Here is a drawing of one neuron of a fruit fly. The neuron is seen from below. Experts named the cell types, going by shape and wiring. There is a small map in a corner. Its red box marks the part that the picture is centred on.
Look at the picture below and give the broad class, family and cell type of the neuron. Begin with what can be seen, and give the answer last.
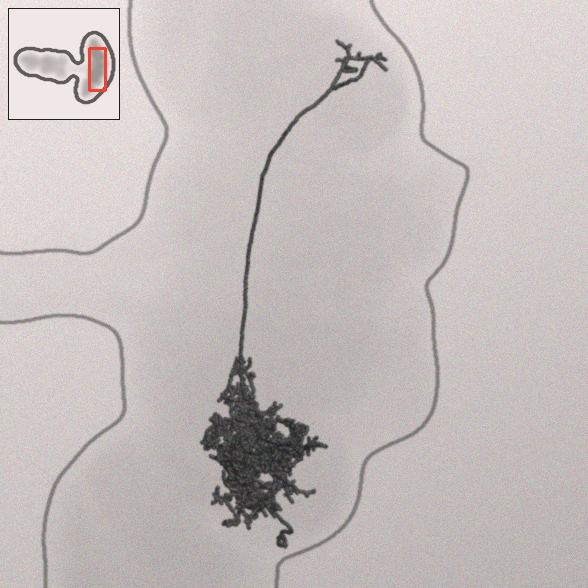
It is in the brain and does not reach the nerve cord. The cell body can be seen at the bottom of the picture. The picture shows dozens of branch ends. Its broad class is central-brain intrinsic neuron. The family is hemilineage VLPl&d1_lateral. It is of cell type AVLP259.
